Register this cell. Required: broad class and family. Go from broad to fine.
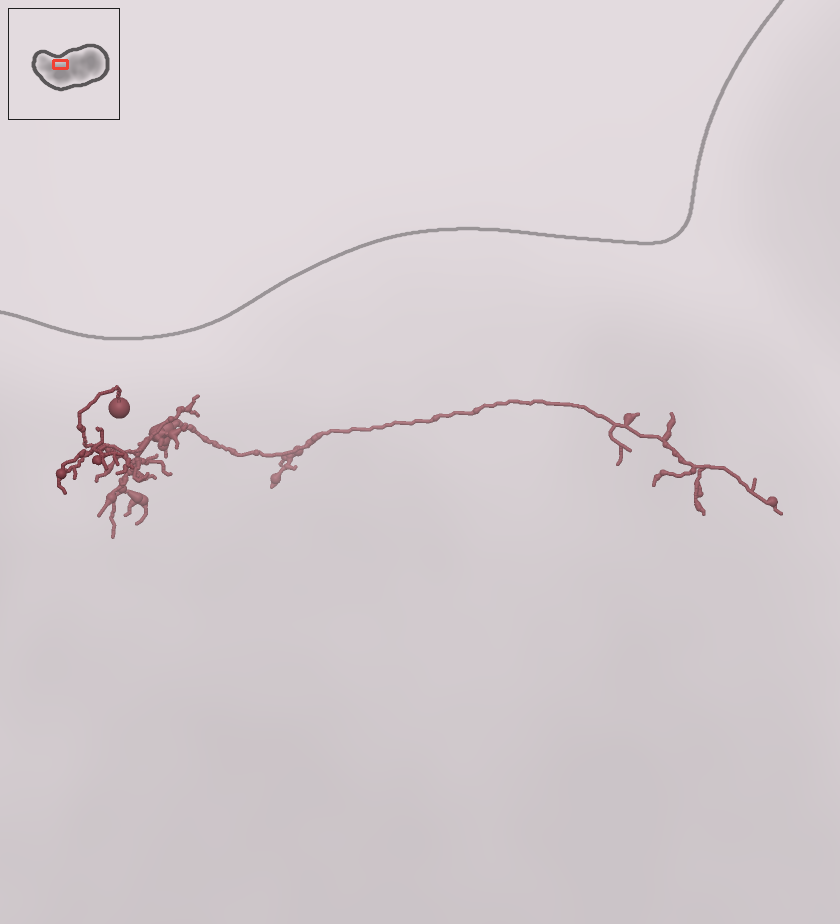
optic-lobe intrinsic neuron; TmY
